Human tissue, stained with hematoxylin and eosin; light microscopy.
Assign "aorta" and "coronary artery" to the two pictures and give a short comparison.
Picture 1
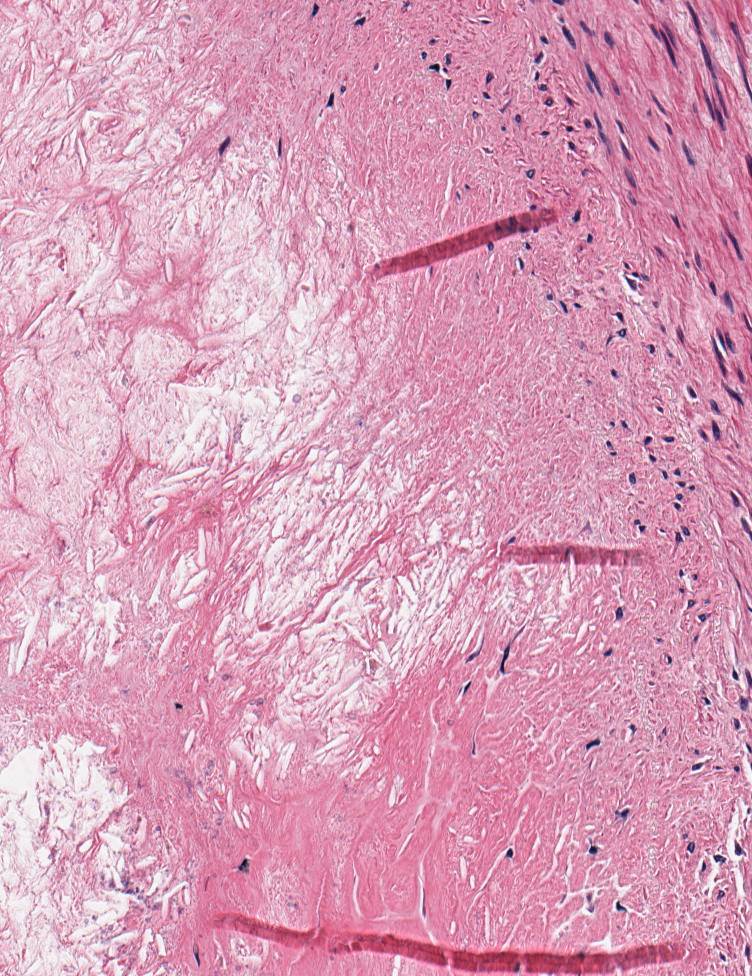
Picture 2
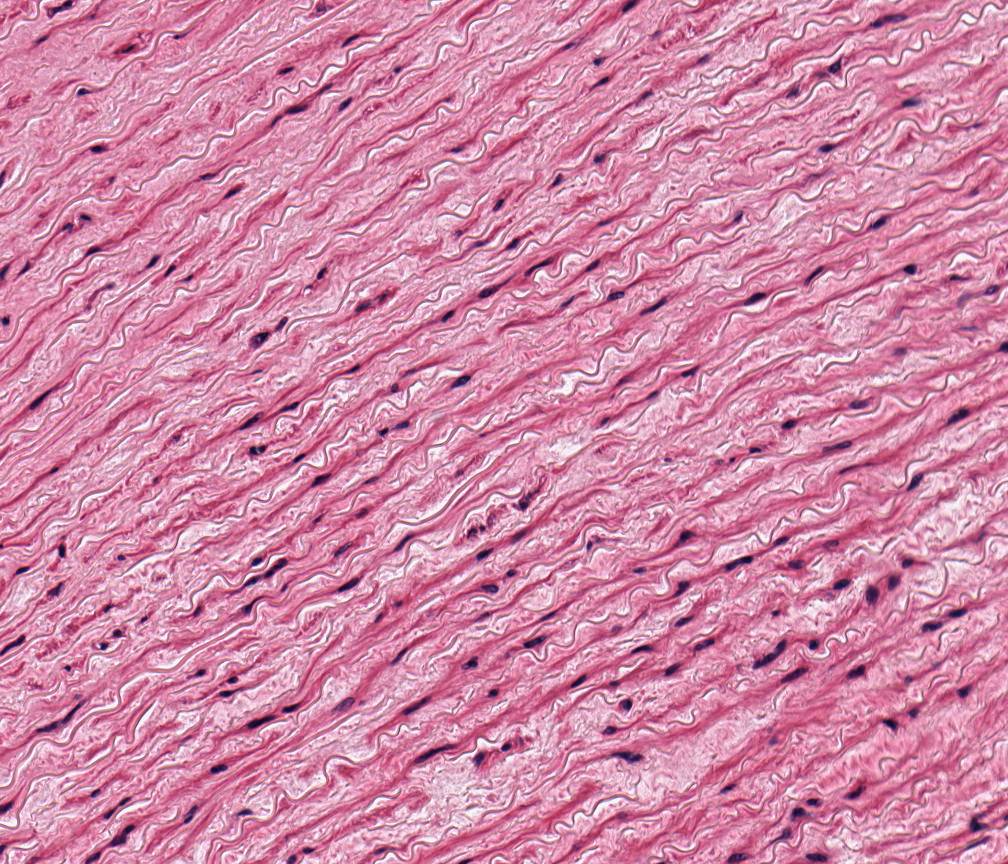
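Picture 1 is the coronary artery; picture 2, the aorta. Picture 1 has pale, loose, cleft-filled material at the left, dense, finely fibrillar eosinophilic material with very few cells centrally, and a more cellular fibrous band at the right edge. Its small dark nuclei, sparse centrally, increase rightwards, where spindle-shaped nuclei and fibres run roughly vertically. In picture 2, thin, glassy, bright pink bands follow a tight wavy course, with elongated dark purple nuclei parallel to them, spread fairly evenly, their cell outlines not discernible.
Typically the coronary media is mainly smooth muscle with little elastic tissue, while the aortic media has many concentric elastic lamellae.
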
